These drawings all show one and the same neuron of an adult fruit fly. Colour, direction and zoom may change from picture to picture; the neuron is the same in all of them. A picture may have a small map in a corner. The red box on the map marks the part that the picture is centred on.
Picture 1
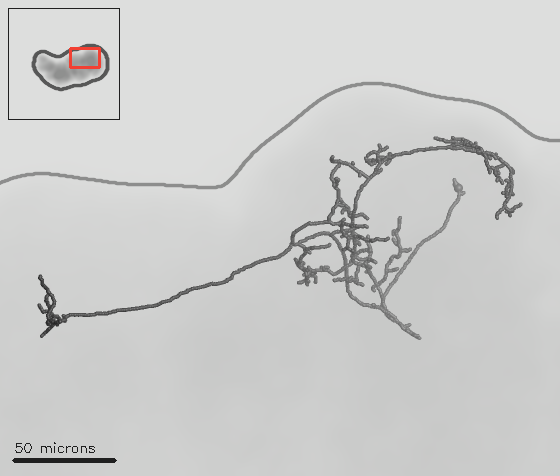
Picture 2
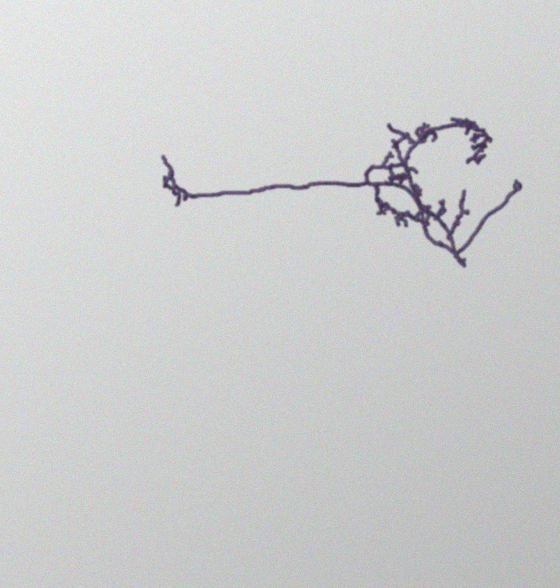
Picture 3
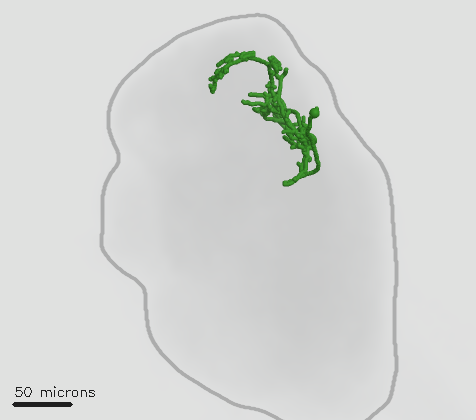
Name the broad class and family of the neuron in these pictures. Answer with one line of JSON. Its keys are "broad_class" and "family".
{"broad_class": "central-brain intrinsic neuron", "family": "hemilineage VPNp&v1_posterior"}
